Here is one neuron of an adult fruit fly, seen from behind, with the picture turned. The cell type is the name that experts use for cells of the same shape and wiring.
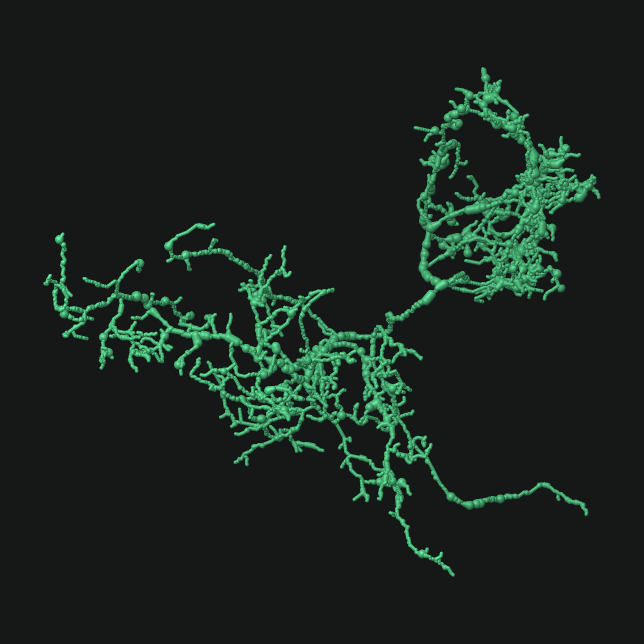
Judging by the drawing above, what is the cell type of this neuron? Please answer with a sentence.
The cell type is CRE024.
